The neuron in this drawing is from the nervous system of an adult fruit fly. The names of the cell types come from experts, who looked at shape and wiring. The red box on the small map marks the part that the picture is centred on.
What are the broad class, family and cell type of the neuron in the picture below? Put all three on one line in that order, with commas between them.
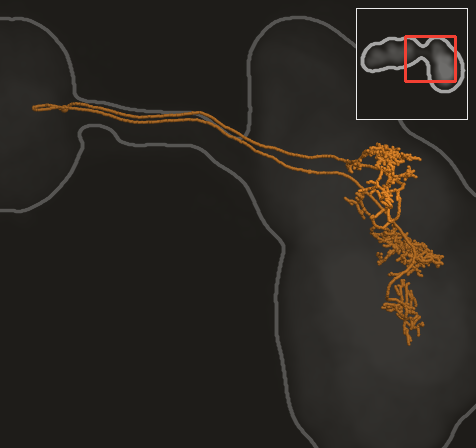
ascending neuron, hemilineage 01A, AN01A086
